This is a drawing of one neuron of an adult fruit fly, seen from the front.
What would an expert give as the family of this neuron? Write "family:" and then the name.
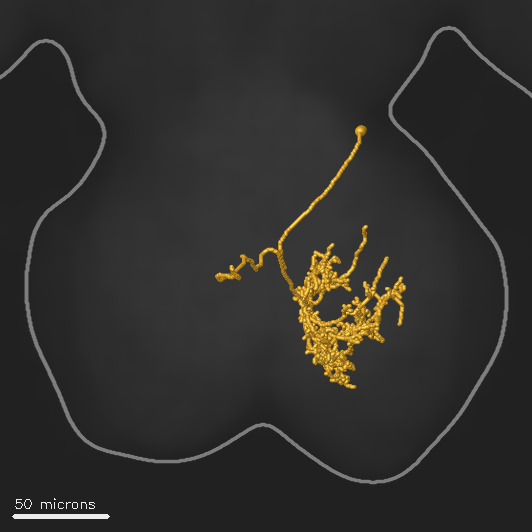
family: hemilineage 23B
